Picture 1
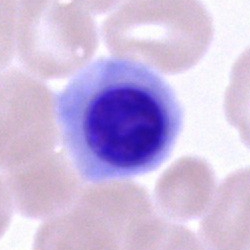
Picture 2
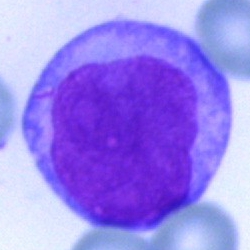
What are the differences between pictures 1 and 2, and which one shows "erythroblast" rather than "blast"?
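The erythroblast is in picture 1, and the blast is in picture 2. First, the nucleus: in picture 1 it sits off-centre toward the right side of the cell, while in picture 2 it has a notch on its right side that gives it a folded, partly lobed look. Second, the chromatin: in picture 1 it is dark purple and dense, and in picture 2 it is fine and evenly spread, without coarse dark clumps.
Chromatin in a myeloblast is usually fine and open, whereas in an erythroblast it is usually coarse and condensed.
Third, the cytoplasm: in picture 1 it forms a wide rim on the left and a narrow rim on the right, and in picture 2 it is blue with paler patches scattered through it, with a thin pinkish-red line lying at the upper left edge of the nucleus. Last, the outline: the cell in picture 1 is angular rather than smoothly round.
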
